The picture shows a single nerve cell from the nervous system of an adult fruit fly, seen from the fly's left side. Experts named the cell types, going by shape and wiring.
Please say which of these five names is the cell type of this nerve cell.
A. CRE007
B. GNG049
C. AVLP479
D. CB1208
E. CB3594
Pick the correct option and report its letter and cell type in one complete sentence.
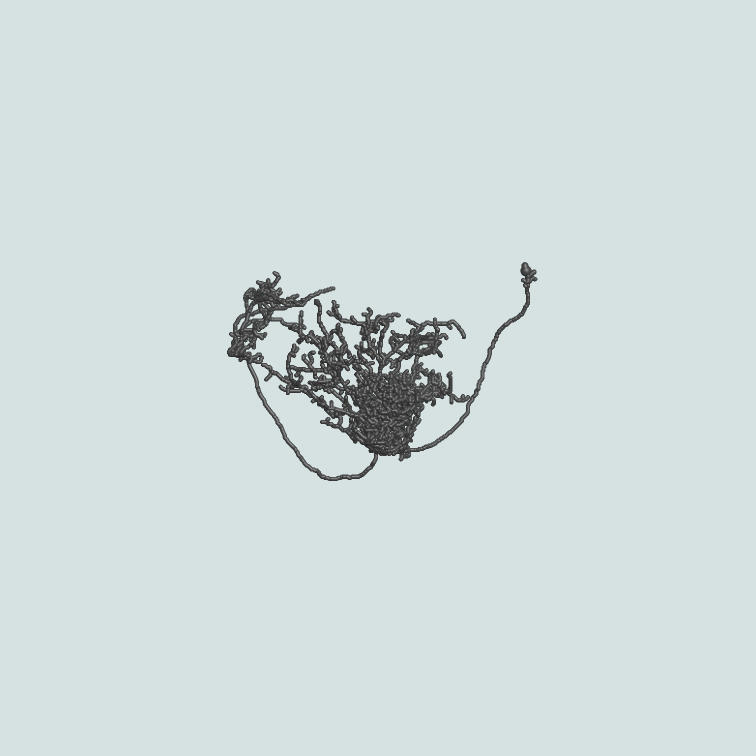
Option C names AVLP479, the type of cell that the nerve cell is.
